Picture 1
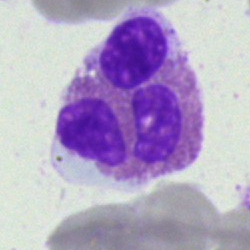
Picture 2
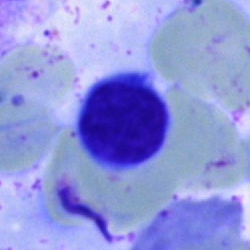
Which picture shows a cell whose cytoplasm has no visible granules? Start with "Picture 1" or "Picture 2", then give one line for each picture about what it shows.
Picture 2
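What picture 1 shows: Fine pinkish-purple granules fill most of the cytoplasm.
What picture 2 shows: No granules are seen in the cell.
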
